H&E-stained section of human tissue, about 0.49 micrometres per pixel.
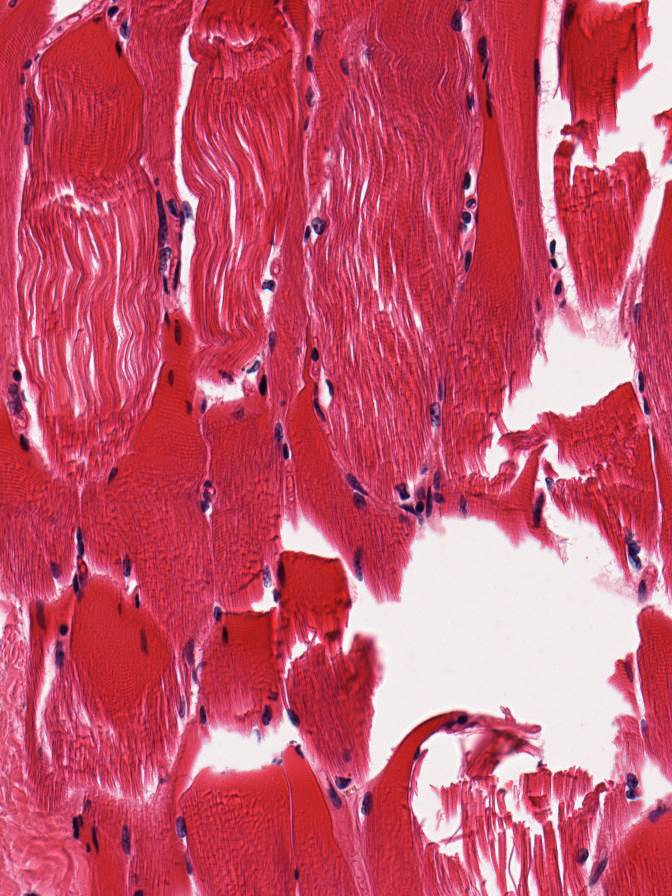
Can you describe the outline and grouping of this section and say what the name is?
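You can make out fine transverse cross-striations across many of the fibres. The nuclei are small, dark and elongated, and they sit at the edges of the fibres, not in their centres. Toward the upper left and upper middle, fibres are split into wavy longitudinal strands with thin white clefts between them. There are no fat cells among the fibres. This is skeletal muscle.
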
